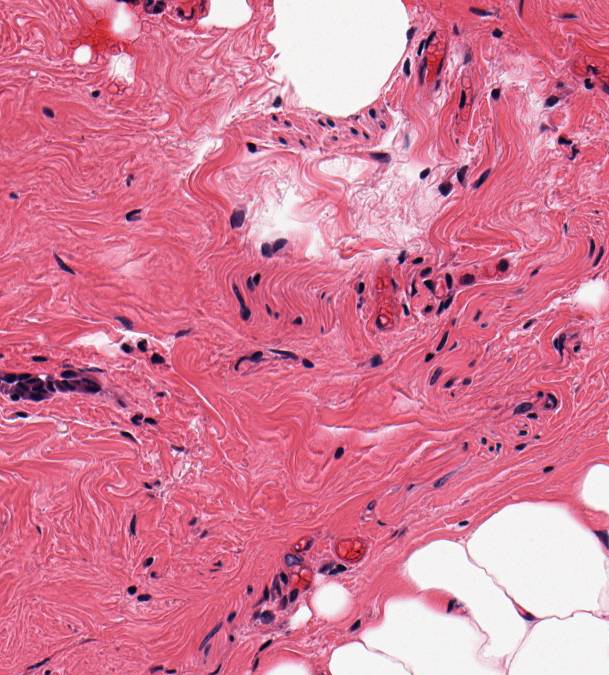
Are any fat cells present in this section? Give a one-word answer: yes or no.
Yes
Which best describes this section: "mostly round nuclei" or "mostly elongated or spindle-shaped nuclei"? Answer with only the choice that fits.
Mostly elongated or spindle-shaped nuclei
